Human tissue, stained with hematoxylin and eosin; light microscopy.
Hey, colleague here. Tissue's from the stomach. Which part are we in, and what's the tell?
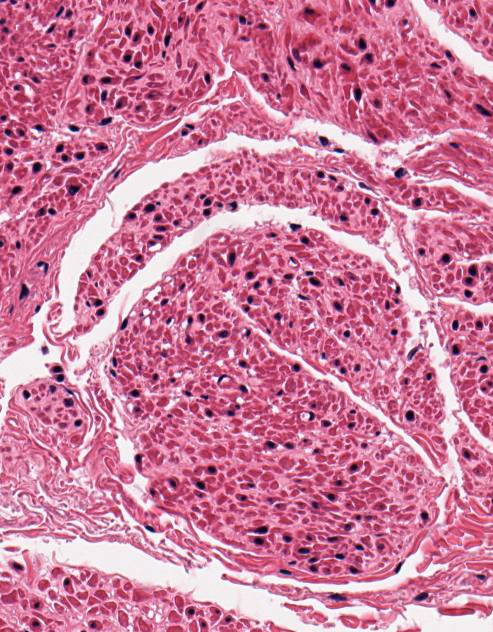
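You are looking at smooth muscle. See how the field is built of bundles separated by narrow septa. In the centre a large rounded bundle is outlined by a cleft, and most of its cells are cut across, so they appear as small polygonal profiles.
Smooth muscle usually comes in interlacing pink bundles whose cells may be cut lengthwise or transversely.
The muscle cell cytoplasm here is deeply eosinophilic.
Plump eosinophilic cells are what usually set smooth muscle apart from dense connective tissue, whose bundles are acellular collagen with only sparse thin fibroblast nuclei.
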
